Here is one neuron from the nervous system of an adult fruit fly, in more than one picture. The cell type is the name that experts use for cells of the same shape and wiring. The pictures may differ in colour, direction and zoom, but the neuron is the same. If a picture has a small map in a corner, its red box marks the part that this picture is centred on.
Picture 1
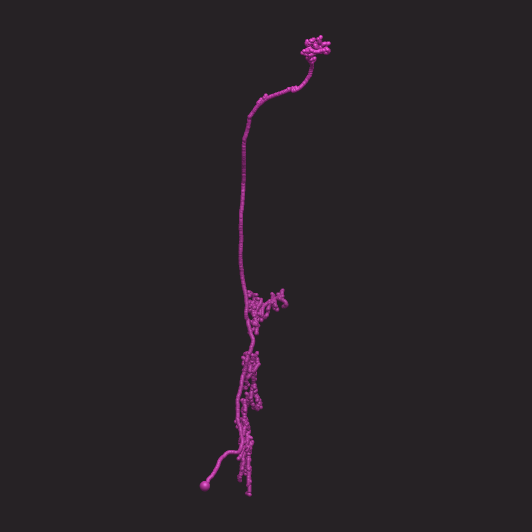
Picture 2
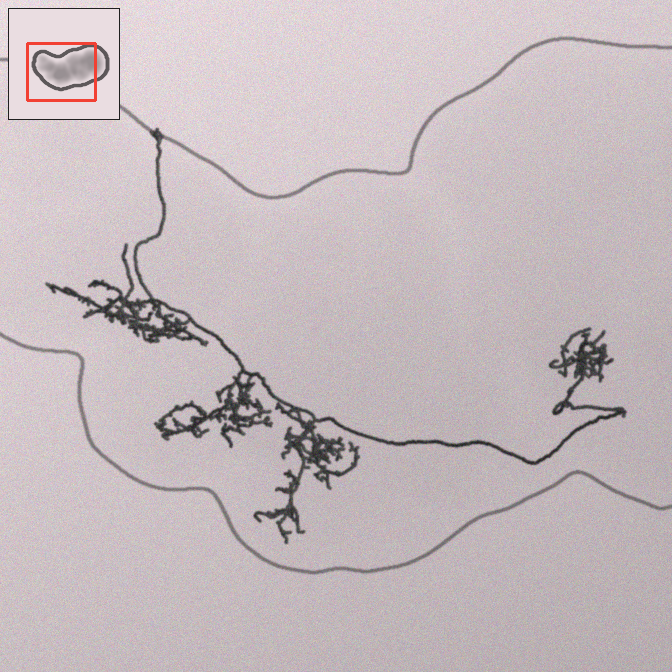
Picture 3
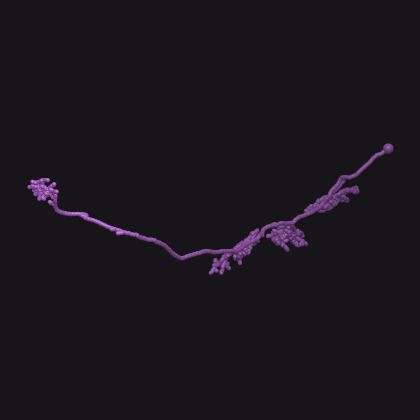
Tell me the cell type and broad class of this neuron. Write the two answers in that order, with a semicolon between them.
ANXXX174; ascending neuron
